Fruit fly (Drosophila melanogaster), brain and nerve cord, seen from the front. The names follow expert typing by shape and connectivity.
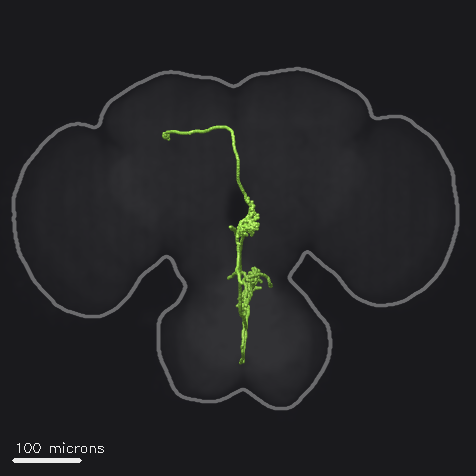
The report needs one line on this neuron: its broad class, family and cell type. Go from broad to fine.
descending neuron; hemilineage SMPpv2_dorsal; DNpe036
